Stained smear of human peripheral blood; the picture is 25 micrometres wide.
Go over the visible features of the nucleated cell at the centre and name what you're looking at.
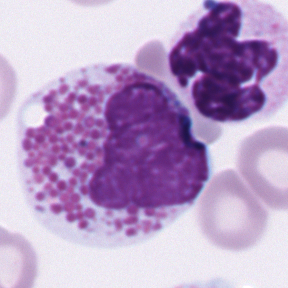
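Toward the right side lies the nucleus, a single broad mass with an indented, irregular border, not split into separate lobes. Many large, round, reddish-pink granules, distinct spheres of roughly even size, fill the cytoplasm on the left. The cell is an eosinophil.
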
